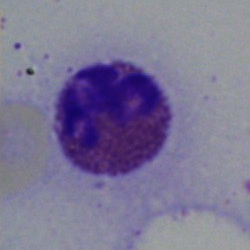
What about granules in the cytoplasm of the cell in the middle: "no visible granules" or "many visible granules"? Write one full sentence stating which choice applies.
Visible granules are present in great number in its cytoplasm.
